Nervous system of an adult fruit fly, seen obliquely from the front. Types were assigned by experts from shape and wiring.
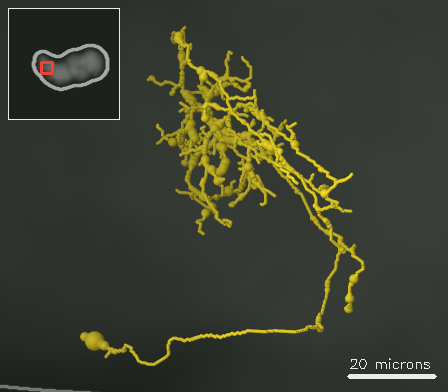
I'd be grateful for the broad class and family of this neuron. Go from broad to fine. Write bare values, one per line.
nerve-cord intrinsic neuron
hemilineage 14A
